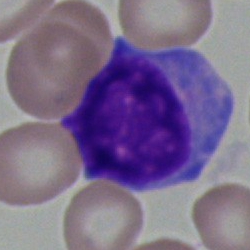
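Blast (central cell), with an irregular, angular outline rather than a smoothly round one. The nucleus lies toward the left, with most of the cytoplasm on the right. Deep purple chromatin is broken by small pale pinkish spots, and no granules are visible in the cytoplasm.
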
